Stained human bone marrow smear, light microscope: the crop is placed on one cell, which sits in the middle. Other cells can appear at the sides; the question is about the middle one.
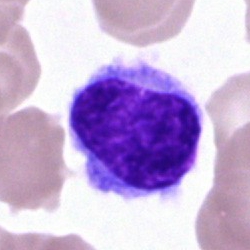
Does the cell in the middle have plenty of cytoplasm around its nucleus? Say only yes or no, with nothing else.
No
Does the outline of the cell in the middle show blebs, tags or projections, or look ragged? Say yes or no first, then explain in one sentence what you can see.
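Yes. The cell border is ragged with small blebs along the top edge.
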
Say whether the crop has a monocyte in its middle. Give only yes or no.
no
